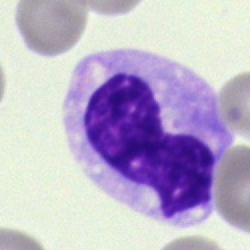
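Band neutrophil in the centre of a stained bone marrow smear. First, the chromatin is dark purple and clumped, with small paler gaps. Second, no nucleolus can be seen in the nucleus. Third, the cytoplasm is abundant and pale grey-lilac, with several small clear vacuoles.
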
